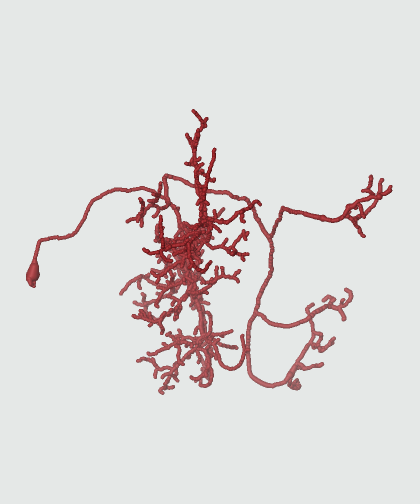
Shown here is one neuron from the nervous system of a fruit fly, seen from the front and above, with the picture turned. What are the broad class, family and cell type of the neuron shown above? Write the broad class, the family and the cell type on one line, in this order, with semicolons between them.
nerve-cord intrinsic neuron; hemilineage 18B; IN18B020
